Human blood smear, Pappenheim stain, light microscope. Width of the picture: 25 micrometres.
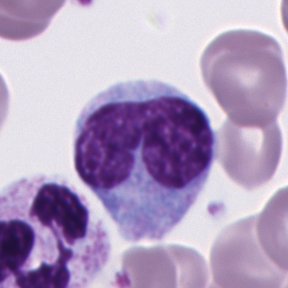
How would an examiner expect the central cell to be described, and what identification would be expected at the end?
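Looking at the outline first, it is round to slightly oval, with a smooth edge. It measures about 13 micrometres across. The nucleus is about 12 by 9 micrometres and takes up about 60% of the cell's area. Most of the cytoplasm sits below the nucleus; above it there is only a thin rim. That cytoplasm is a pale grey-blue. In the nucleus, the chromatin is coarsely clumped, and I can see small paler gaps between the dark clumps. It is a monocyte.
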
